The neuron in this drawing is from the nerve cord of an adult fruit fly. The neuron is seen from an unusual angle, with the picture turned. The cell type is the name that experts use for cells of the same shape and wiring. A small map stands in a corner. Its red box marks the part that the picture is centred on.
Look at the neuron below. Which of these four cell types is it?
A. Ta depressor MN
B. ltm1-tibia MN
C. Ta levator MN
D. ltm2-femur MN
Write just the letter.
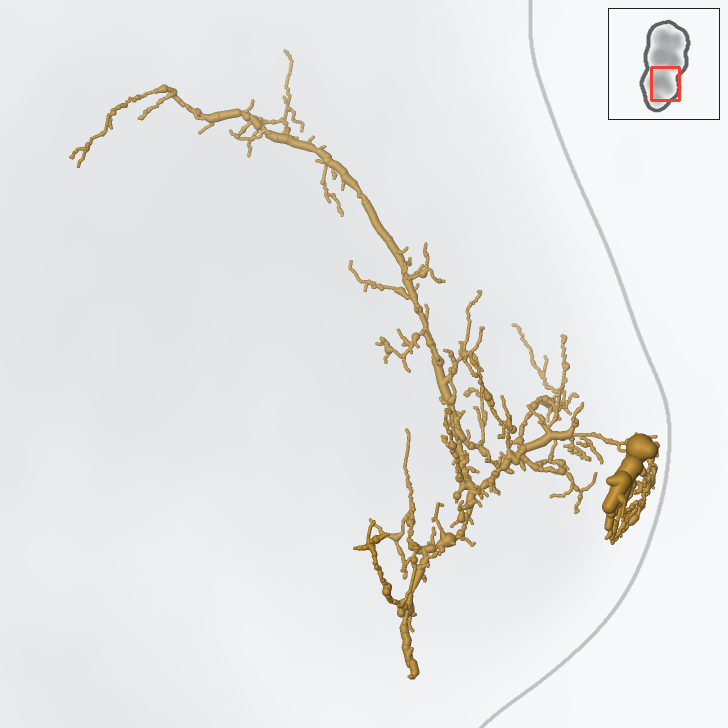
B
